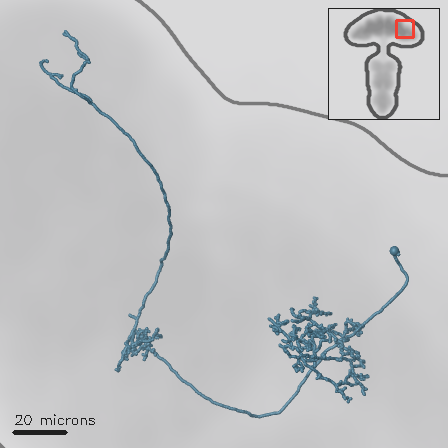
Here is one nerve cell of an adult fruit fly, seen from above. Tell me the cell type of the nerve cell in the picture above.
MeTu4c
